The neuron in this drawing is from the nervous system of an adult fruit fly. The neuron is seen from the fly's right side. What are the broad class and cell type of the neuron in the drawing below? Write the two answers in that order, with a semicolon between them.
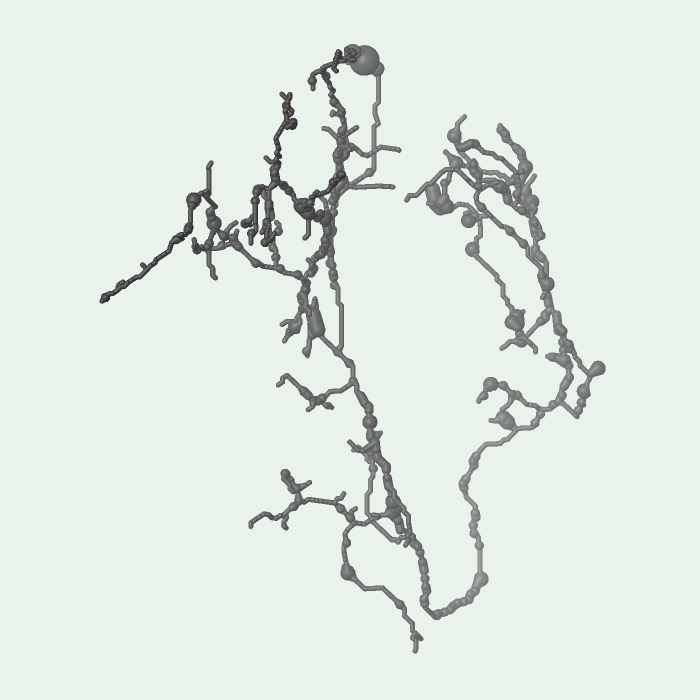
central-brain intrinsic neuron; CB4022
